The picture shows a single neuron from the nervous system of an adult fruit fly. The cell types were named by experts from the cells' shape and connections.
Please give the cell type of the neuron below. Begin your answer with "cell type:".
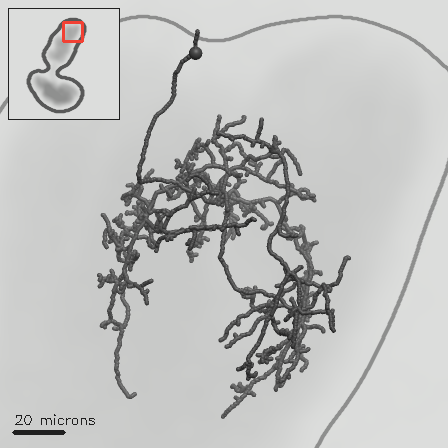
cell type: IN04B044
